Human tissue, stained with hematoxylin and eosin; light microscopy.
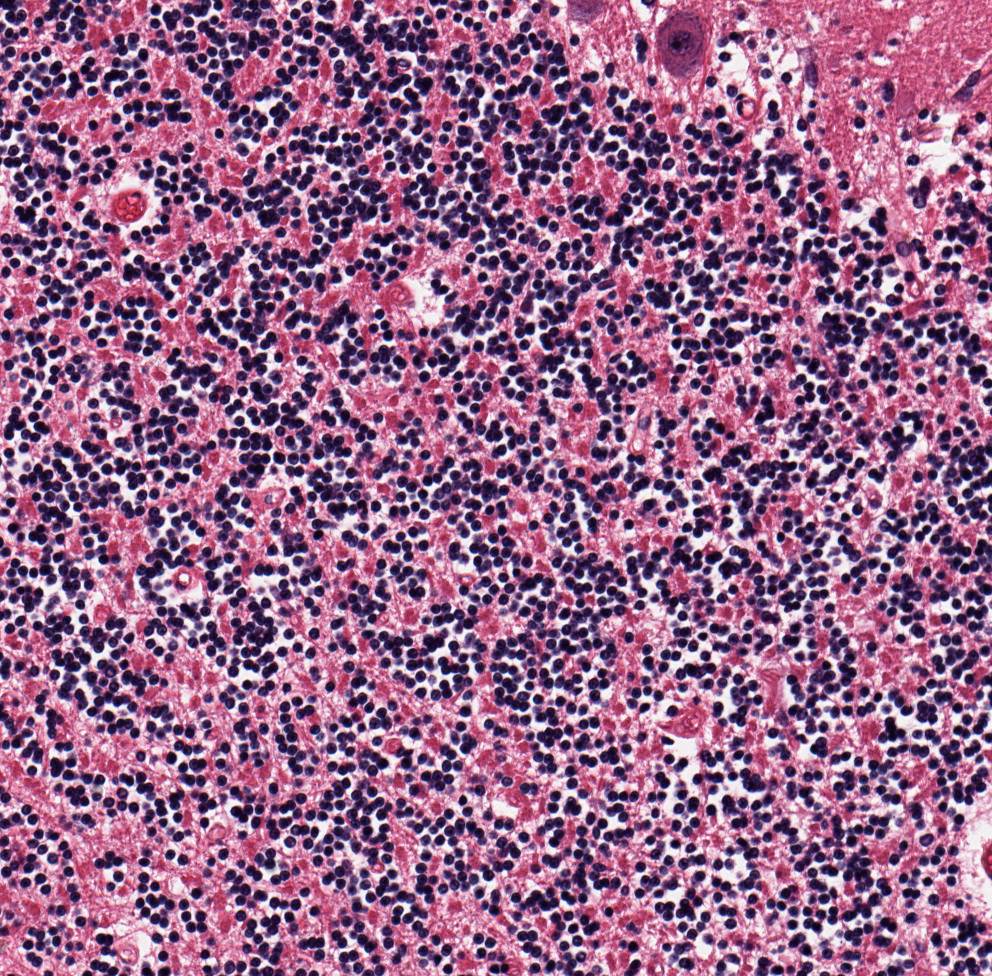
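Cerebellum: most of the field, I note, is densely packed small cells, round dark nuclei, scant cytoplasm. Between them lie many small irregular islands of fine pink fibrils. The top right corner is paler pink, fibrillar, with very few nuclei. Near the top edge, right of centre, sits one large neuron: abundant pinkish-purple cytoplasm, round nucleus.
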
